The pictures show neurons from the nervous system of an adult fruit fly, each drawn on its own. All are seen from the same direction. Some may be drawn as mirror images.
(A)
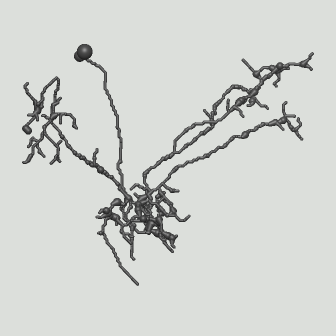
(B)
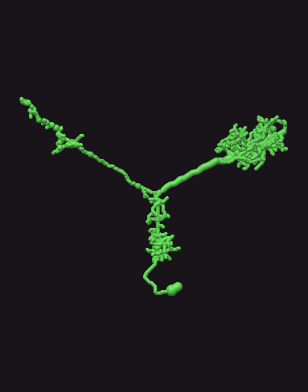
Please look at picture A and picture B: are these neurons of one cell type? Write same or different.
different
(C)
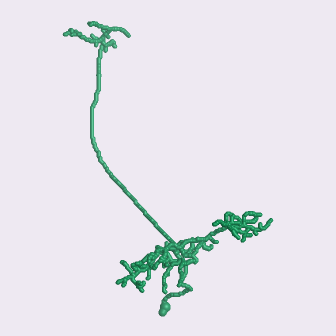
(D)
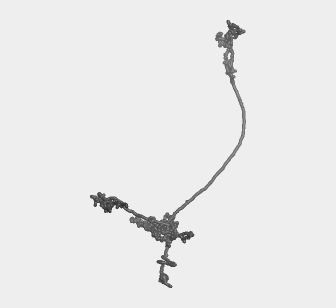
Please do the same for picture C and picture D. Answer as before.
same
